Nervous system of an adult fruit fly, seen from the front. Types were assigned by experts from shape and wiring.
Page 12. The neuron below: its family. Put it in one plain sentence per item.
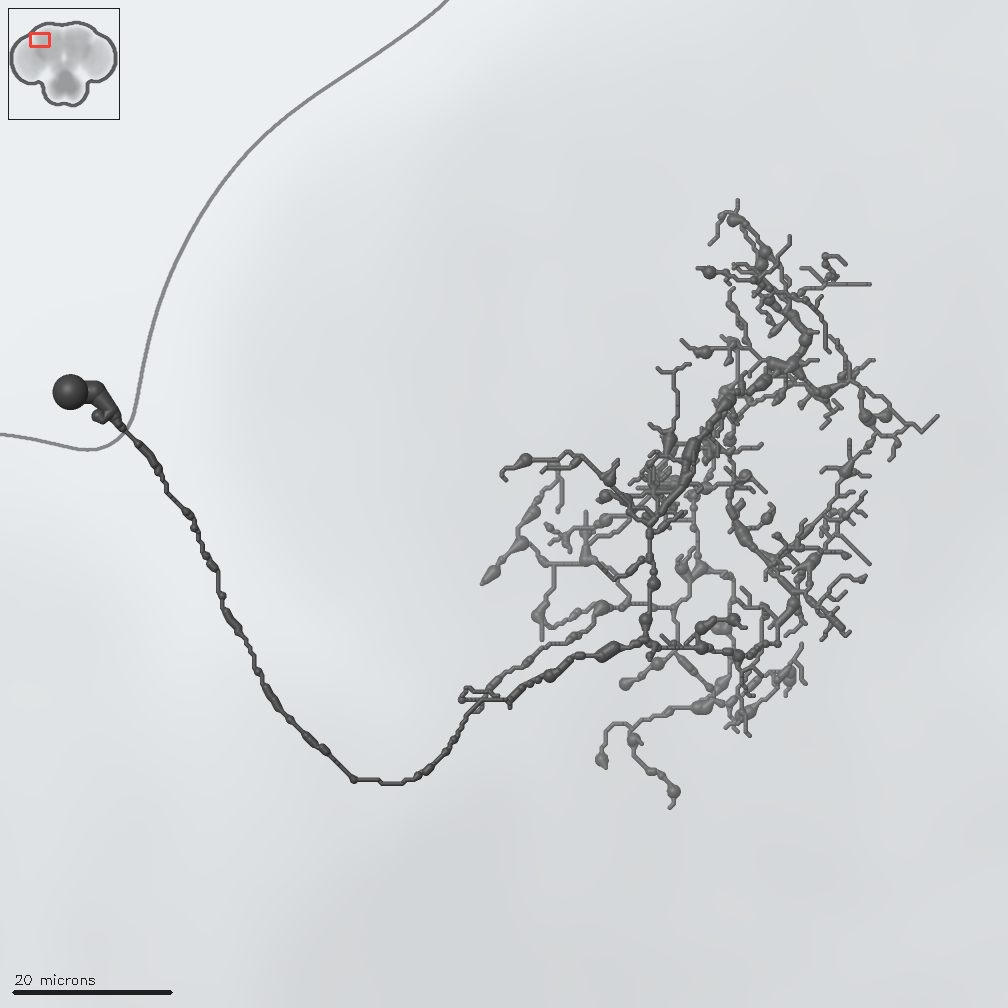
The family is hemilineage VLPl4_dorsal.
